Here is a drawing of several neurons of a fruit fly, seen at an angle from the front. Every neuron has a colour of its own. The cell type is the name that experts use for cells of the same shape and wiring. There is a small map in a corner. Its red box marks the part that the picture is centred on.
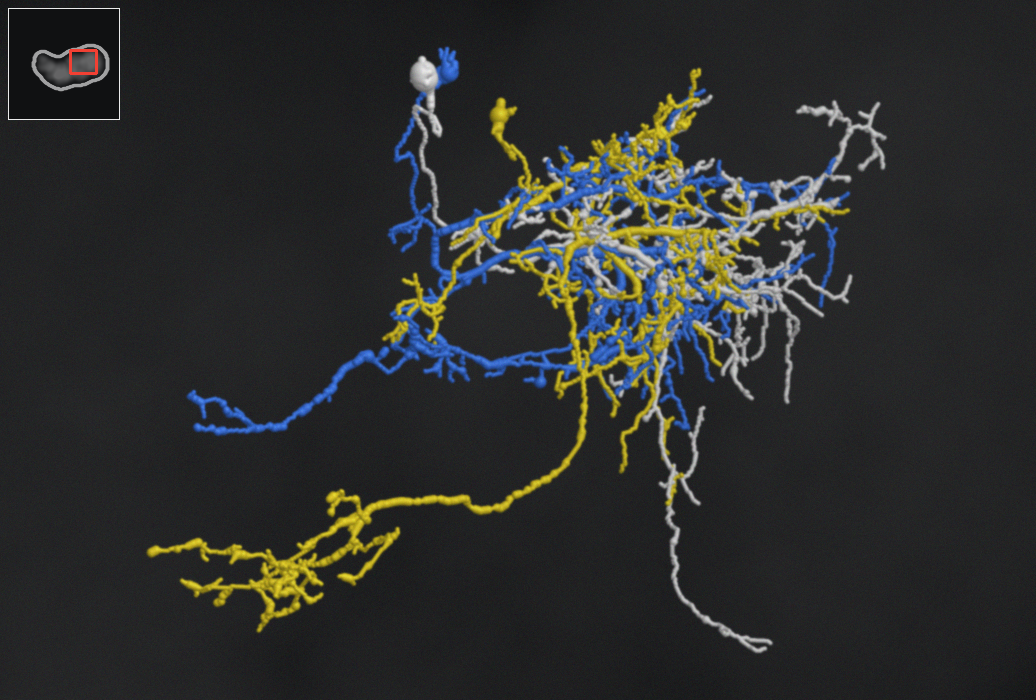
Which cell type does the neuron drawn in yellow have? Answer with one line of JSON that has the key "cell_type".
{"cell_type": "CL321"}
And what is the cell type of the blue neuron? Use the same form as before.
{"cell_type": "PS158"}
